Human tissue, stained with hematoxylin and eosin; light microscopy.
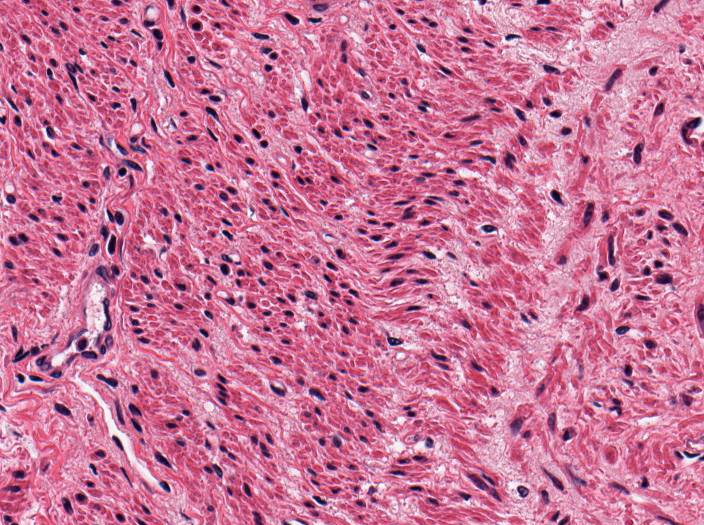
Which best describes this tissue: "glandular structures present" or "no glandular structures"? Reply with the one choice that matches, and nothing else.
No glandular structures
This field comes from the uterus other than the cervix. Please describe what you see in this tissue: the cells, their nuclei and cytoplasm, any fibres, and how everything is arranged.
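Arrangement: spindle cells lie in fascicles that run in differing directions and cross one another over the field. Cytoplasm: abundant and deeply eosinophilic. Nuclei: in cells cut along their length, these are elongated, with blunt, rounded ends. Stroma: on the right of the field, a paler, looser pink stroma lies between the fascicles.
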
